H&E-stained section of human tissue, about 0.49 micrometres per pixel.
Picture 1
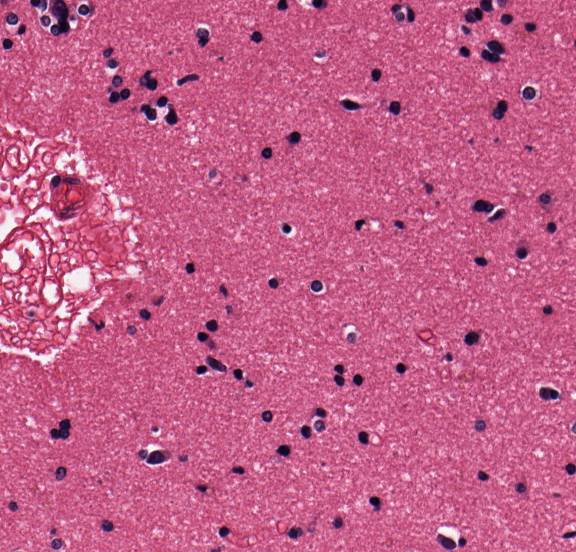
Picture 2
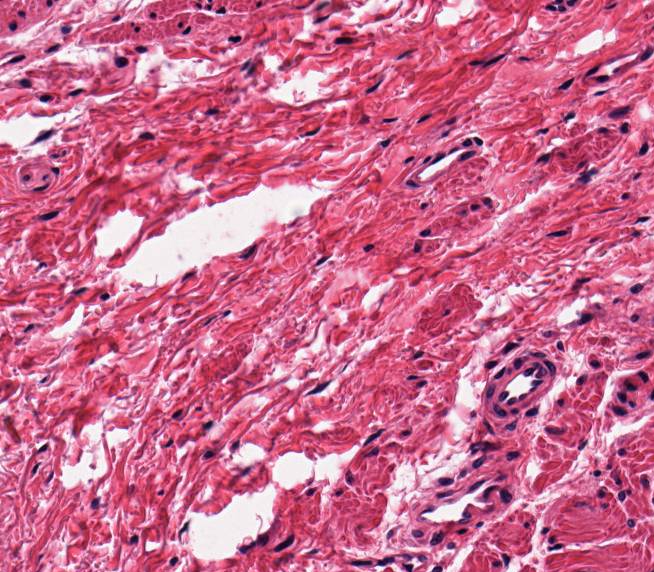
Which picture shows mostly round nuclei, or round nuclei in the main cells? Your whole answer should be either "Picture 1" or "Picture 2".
Picture 1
